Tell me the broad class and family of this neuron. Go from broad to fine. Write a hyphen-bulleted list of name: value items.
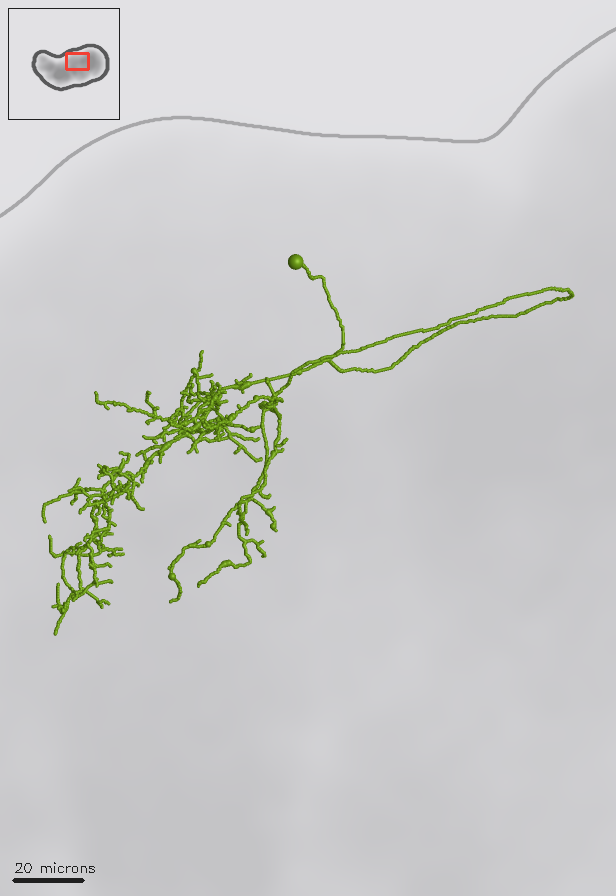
- broad class: central-brain intrinsic neuron
- family: hemilineage DM1_dorsal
